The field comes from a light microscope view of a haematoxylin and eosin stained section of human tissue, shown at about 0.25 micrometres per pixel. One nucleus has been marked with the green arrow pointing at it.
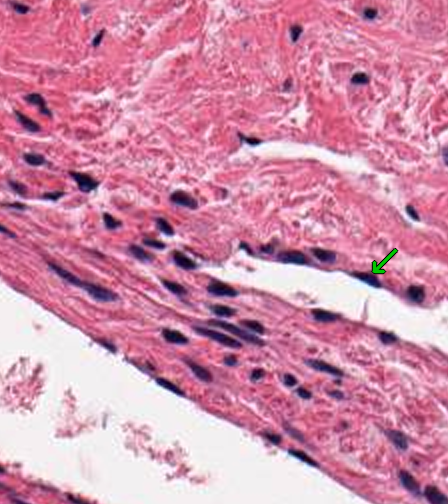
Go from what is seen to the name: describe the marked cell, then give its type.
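The nucleus is elongated and flattened, with its long axis running parallel to the edge of the space it borders. The nucleus stains dark and even throughout, with no internal detail visible. The cell sits directly on the upper border of a narrow, slit-like empty lumen, with pink fibrous tissue on its other side. Almost no cytoplasm can be made out around the nucleus; the cell shows only as a thin line along the lumen surface. This is an endothelial cell.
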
